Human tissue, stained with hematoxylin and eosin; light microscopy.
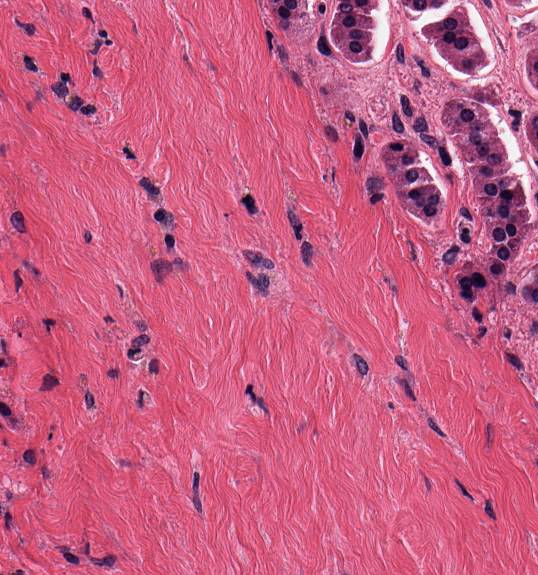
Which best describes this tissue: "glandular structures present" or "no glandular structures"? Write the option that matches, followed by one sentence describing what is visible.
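Glandular structures present. Dense pink collagen fills most of the field, with glandular units confined to the upper right corner.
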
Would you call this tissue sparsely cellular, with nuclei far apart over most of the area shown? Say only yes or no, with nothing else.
Yes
